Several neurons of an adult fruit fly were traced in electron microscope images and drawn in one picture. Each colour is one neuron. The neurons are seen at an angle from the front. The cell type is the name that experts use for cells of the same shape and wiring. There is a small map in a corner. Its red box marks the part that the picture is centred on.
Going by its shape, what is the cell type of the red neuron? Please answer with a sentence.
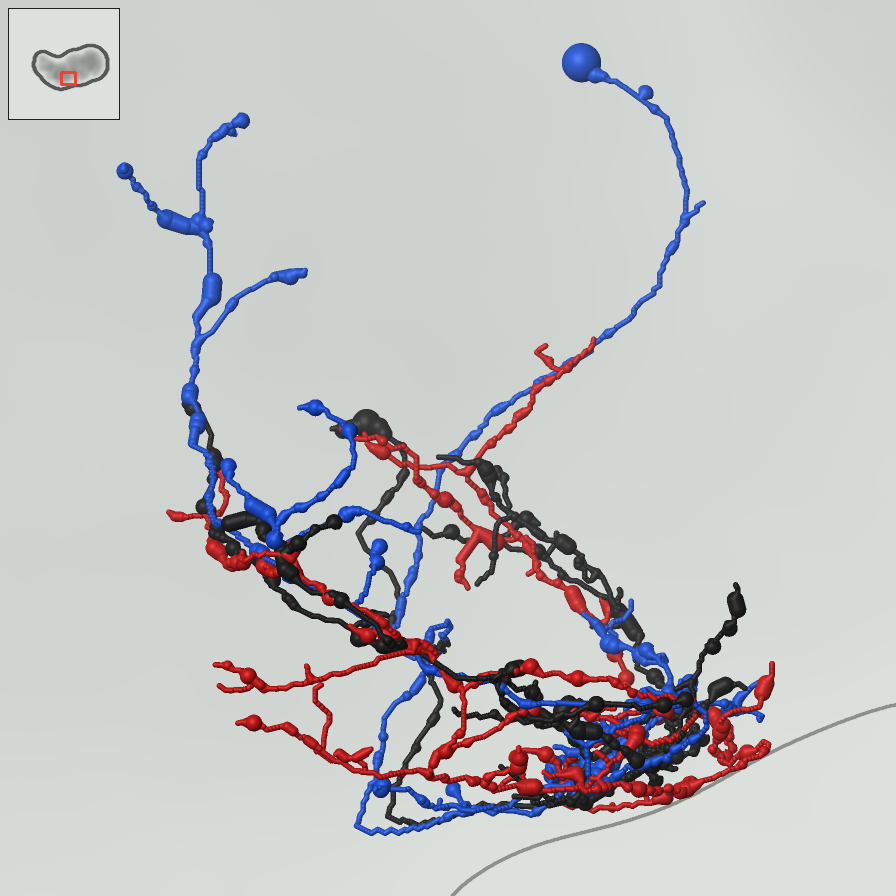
The cell type is IN01B063.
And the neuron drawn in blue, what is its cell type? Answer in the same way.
The cell type is IN01B044_a.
